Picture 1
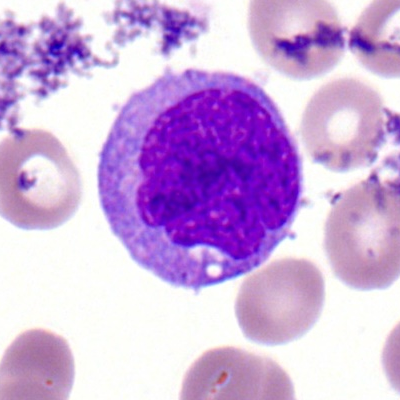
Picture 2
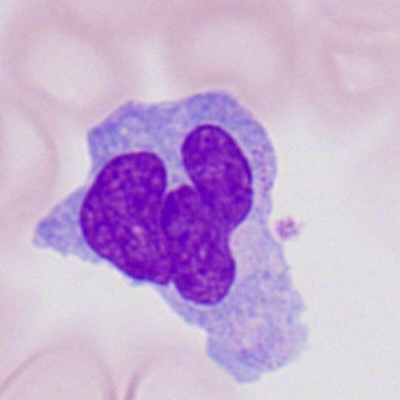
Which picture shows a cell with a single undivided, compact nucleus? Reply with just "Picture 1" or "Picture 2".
Picture 1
